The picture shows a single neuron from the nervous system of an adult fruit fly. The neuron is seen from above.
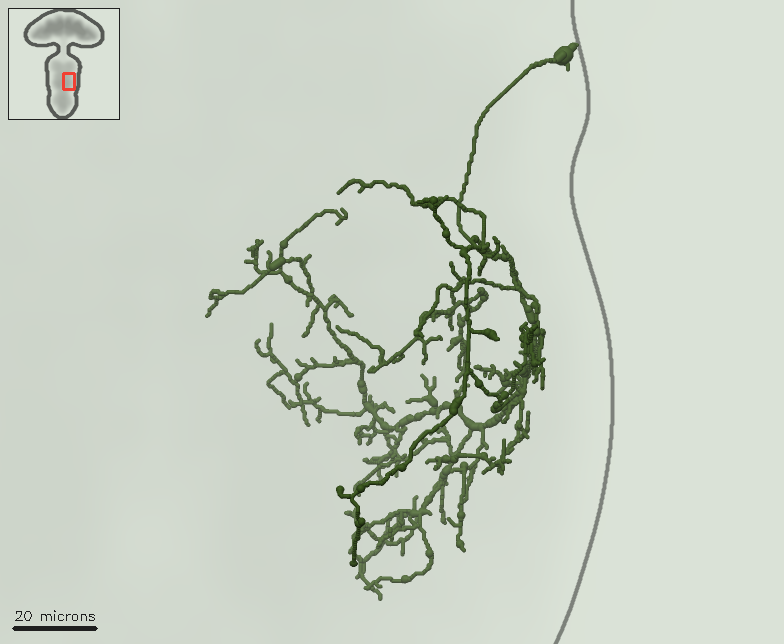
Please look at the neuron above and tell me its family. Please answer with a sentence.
The family is hemilineage 16B.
